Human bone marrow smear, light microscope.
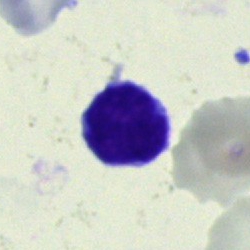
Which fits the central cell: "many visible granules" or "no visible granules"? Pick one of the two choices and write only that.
No visible granules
